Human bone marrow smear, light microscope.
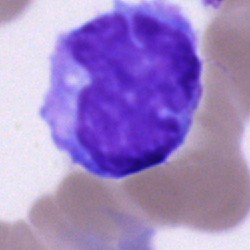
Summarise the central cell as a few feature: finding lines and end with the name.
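Outline: roughly round, with a slightly bumpy, irregular edge
Nucleus: large, filling most of the cell
Chromatin: dark purple and condensed, paler streaks between darker areas
Cytoplasm: scant pale blue rim, seen mostly along the left side
Cell type: monocyte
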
